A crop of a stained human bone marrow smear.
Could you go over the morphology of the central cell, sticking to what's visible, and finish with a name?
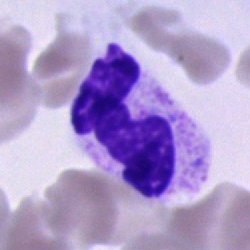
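Its nucleus is elongated and curved, with indentations along its length. Chromatin's dark purple and condensed into clumps. No nucleoli show in the nucleus, and there are no vacuoles in the cytoplasm either. It's a segmented neutrophil.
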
